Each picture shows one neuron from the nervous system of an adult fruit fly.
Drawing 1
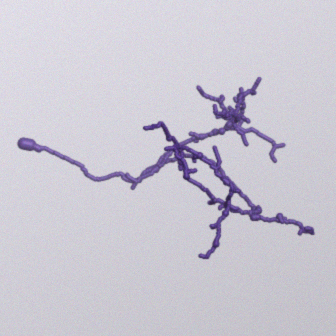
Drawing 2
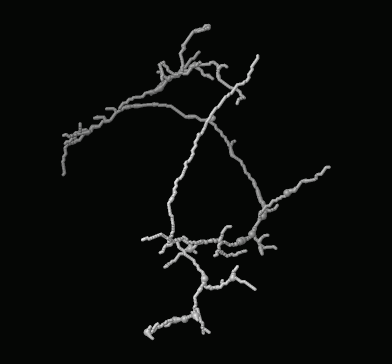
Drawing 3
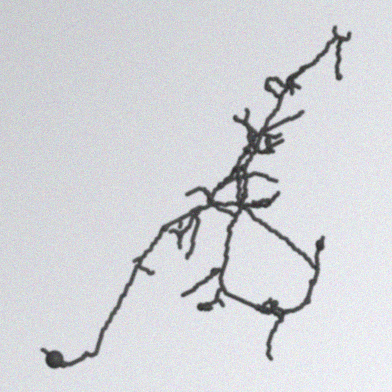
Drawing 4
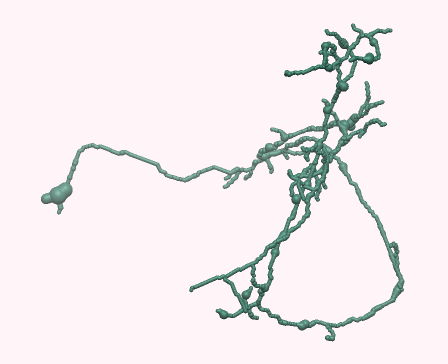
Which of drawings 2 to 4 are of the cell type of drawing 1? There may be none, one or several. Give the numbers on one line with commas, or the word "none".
2, 3, 4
